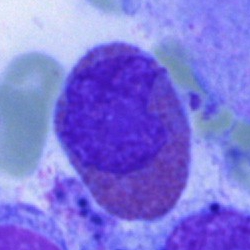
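Eosinophil, central cell, in a stained human bone marrow smear. The cell has a smooth oval outline, with the nucleus placed eccentrically in its upper part. A moderate amount of pinkish-purple cytoplasm lies mostly below the nucleus.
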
